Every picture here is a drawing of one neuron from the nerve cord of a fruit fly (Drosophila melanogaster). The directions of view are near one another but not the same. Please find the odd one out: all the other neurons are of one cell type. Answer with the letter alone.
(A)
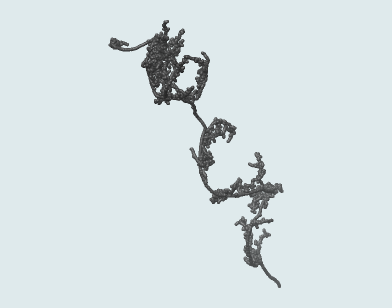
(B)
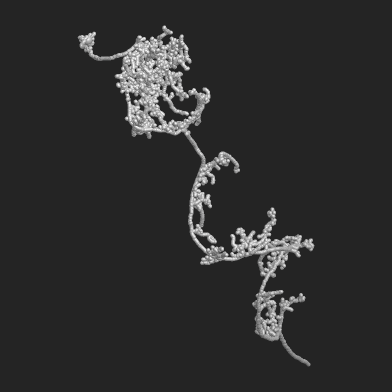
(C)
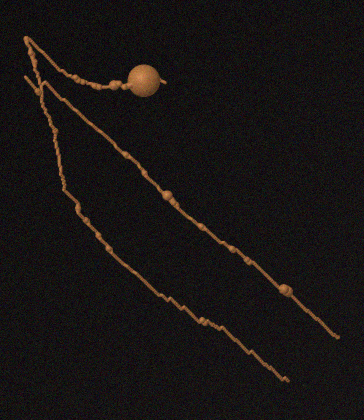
C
